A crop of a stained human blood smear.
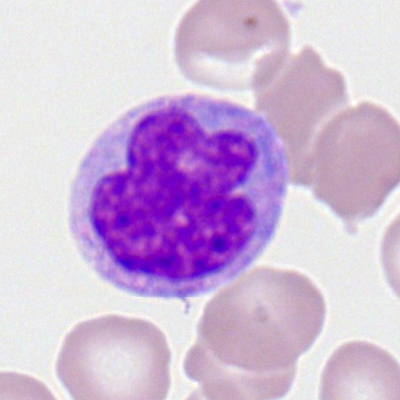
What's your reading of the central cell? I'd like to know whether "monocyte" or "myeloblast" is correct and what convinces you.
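It is a monocyte, not a myeloblast. Several notches along the upper edge of the nucleus give it a folded, lobed look. Its purple chromatin is patchy, with small paler gaps scattered through it. A moderate rim of pale grey-blue cytoplasm surrounds the nucleus, and a tiny tag projects from the lower edge of the cell.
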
